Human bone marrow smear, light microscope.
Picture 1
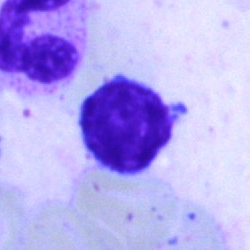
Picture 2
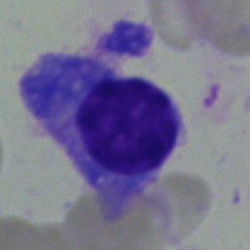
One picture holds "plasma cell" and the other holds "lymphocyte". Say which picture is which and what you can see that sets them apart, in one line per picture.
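Picture 1: lymphocyte. Cytoplasm is scant, at most a very thin rim around the nucleus.
Picture 2: plasma cell. A broad area of cytoplasm extends to the upper left of the nucleus.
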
